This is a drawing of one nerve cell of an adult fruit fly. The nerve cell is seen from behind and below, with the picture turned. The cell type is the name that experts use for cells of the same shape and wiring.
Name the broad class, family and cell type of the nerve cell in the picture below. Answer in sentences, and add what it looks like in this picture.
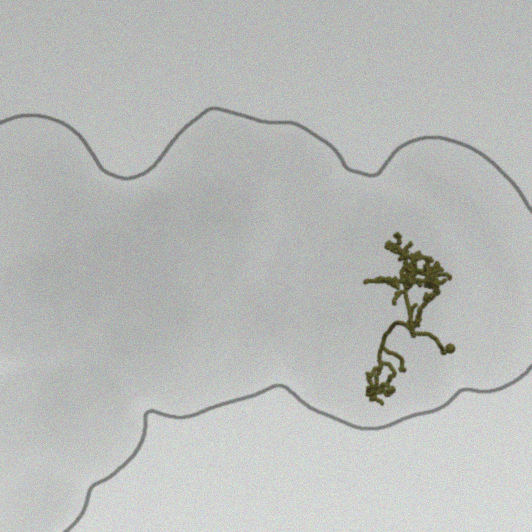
Its broad class is central-brain intrinsic neuron. The family is hemilineage SLPal2. Its cell type is AVLP026. In this view it is taller than it is wide.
